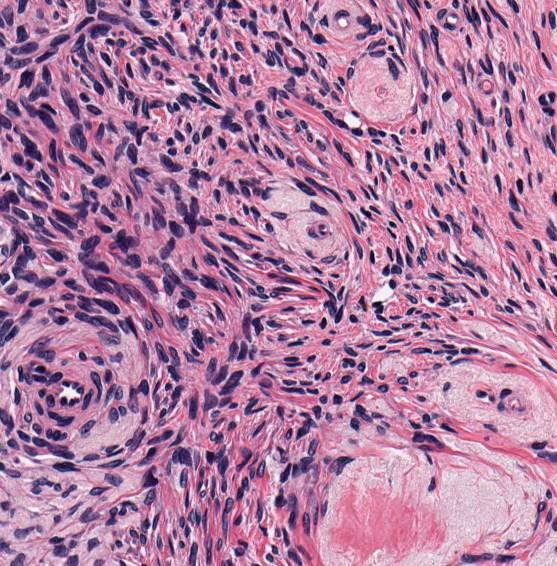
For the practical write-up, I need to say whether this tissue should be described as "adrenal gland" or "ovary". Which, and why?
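This is ovary. What decides it for me: spindle cells, densely packed in short intersecting fascicles and swirls across most of the field.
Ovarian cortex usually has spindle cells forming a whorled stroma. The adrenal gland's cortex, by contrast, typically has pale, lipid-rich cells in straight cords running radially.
Beyond that, I see elongated, dark-staining nuclei with scant, poorly defined cytoplasm, and small vessels, upper and right, with thick, pale pink, glassy walls around a tiny central lumen.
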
